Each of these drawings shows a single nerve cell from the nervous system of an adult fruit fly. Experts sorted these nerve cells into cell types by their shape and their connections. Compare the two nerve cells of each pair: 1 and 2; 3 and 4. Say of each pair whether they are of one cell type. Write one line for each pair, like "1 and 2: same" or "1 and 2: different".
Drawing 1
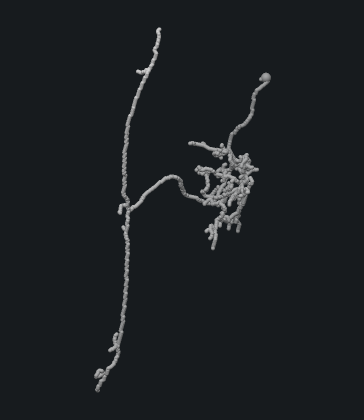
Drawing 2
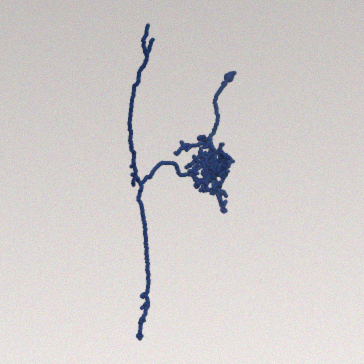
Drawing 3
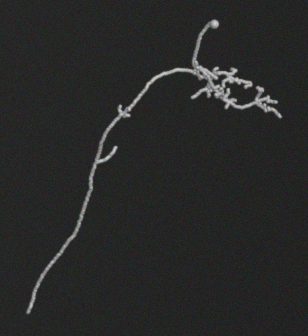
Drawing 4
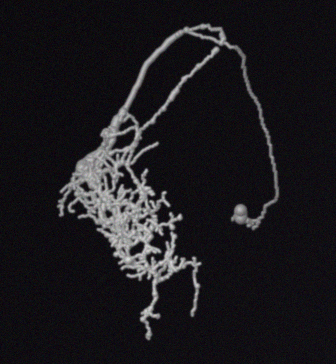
1 and 2: same
3 and 4: different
